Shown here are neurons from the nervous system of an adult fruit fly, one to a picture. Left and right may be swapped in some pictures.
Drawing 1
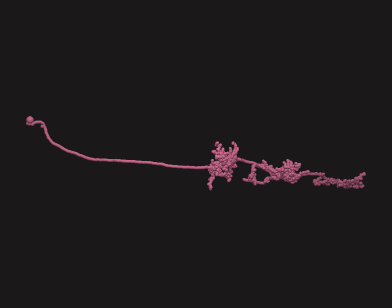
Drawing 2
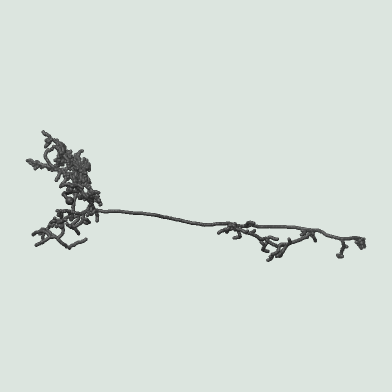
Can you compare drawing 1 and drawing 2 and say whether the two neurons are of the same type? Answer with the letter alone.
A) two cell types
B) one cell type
A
